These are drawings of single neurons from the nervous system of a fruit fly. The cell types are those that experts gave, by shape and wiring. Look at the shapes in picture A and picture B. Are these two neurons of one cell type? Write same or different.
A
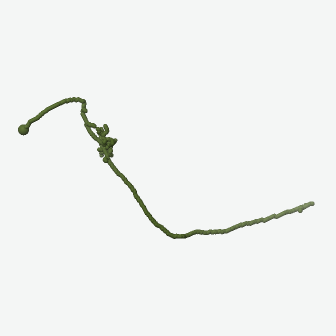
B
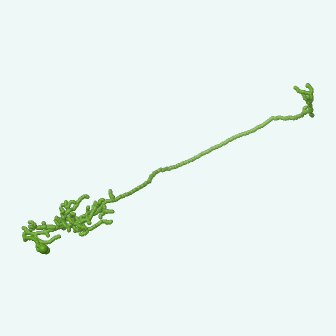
different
